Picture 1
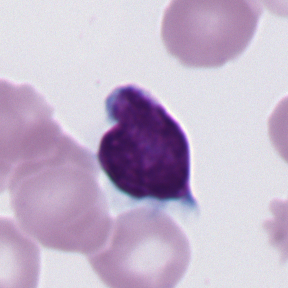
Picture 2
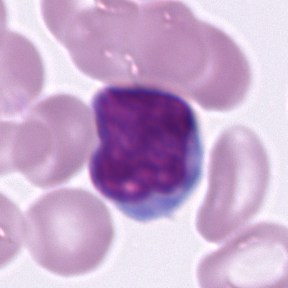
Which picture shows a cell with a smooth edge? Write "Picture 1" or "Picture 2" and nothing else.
Picture 2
